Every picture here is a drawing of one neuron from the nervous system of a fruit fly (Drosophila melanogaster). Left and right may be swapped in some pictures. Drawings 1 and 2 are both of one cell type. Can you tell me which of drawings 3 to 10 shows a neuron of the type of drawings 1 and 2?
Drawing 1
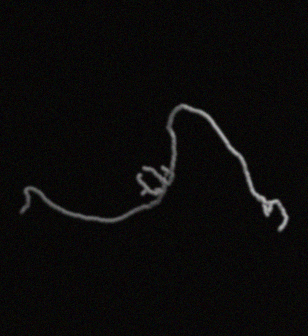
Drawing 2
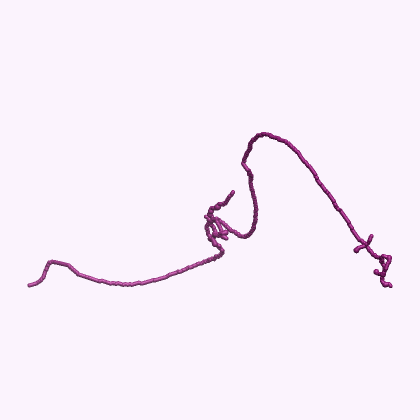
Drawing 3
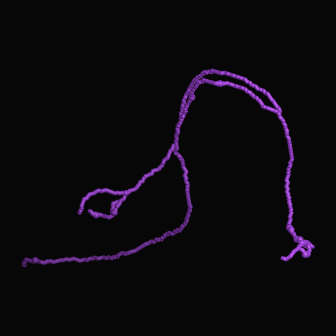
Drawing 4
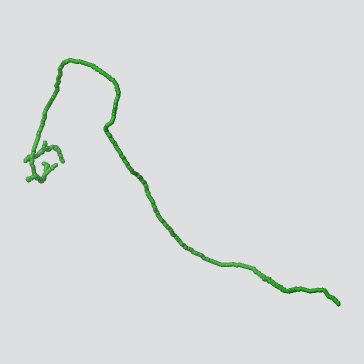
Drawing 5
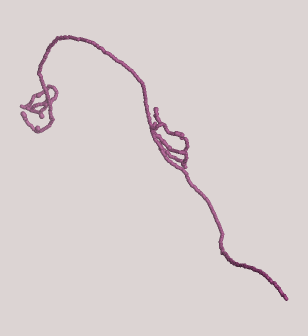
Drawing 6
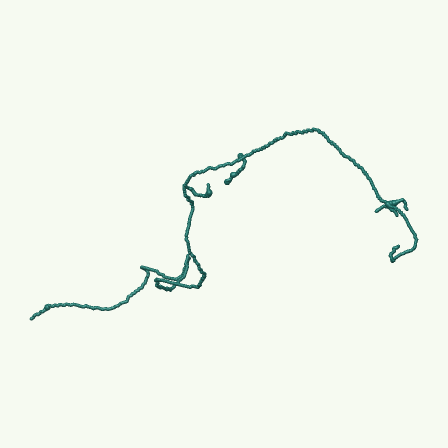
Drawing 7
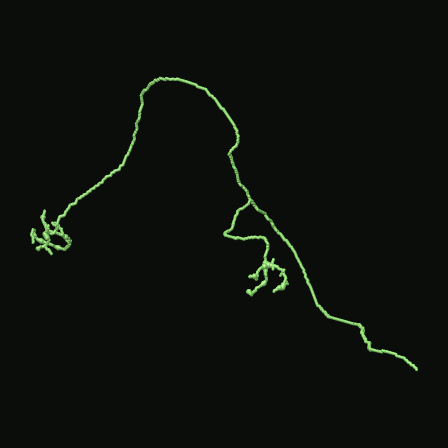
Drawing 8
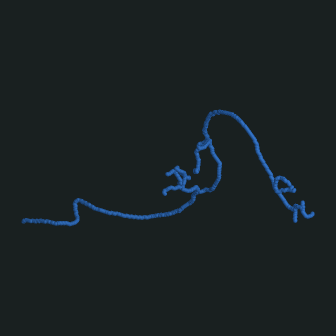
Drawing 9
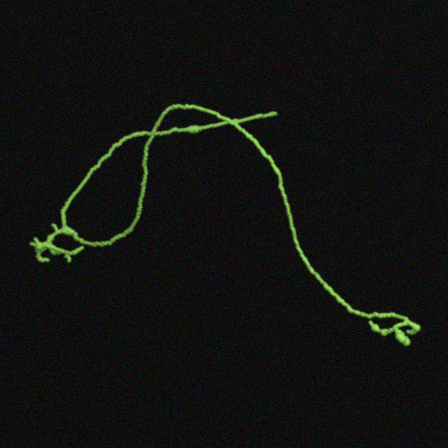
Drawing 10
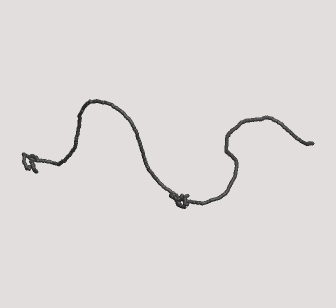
8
